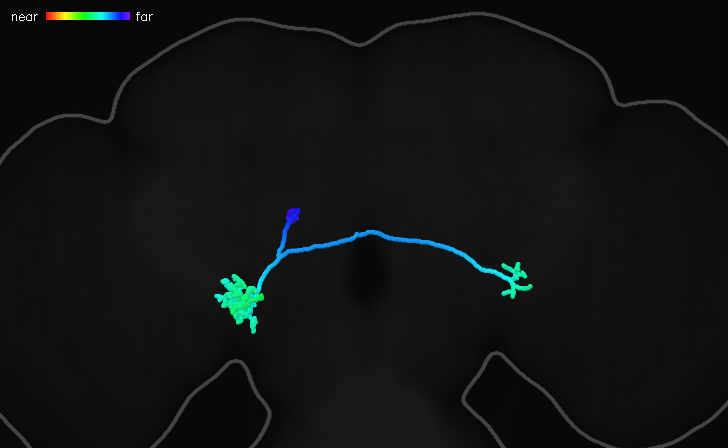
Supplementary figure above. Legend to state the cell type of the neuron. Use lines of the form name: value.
cell type: WED166_d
